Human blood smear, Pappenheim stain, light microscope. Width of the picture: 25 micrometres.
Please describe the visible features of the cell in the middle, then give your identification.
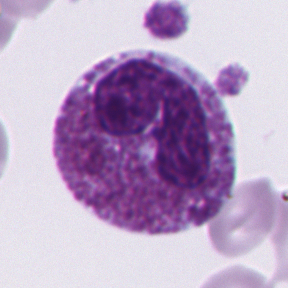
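The nucleus is a thick curved band bent into a horseshoe. Its chromatin's dark purple and coarsely clumped. Coarse purple granules pack all of the cytoplasm. There's plenty of it, taking up about as much of the cell as the nucleus or more. That's an eosinophil.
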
